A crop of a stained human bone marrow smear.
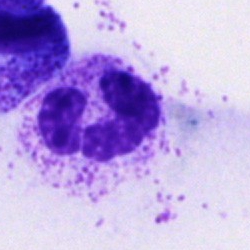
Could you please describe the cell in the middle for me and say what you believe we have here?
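First, the chromatin is dense, dark purple and coarsely clumped. Next, the cytoplasm is pale, almost colourless between its many discrete round pinkish-purple granules. These granules lie scattered and leave the nuclear outline visible. Last, the name: segmented neutrophil.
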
